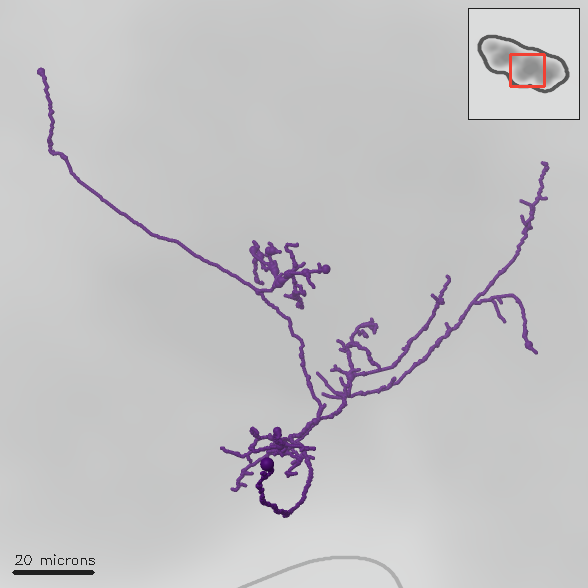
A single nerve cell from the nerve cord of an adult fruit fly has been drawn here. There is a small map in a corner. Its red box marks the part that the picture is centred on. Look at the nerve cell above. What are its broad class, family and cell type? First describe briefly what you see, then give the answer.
By the scale bar it is about 130 microns wide in this view. Dozens of branch ends can be seen. Its broad class is nerve-cord intrinsic neuron. The family is hemilineage 09B. The cell type is IN09B058.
